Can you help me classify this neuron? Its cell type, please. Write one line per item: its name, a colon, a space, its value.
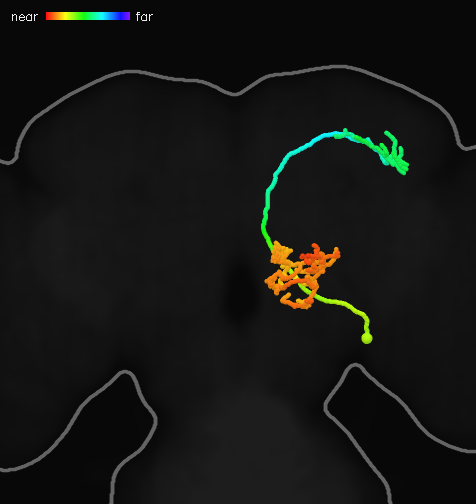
cell type: M_lvPNm41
